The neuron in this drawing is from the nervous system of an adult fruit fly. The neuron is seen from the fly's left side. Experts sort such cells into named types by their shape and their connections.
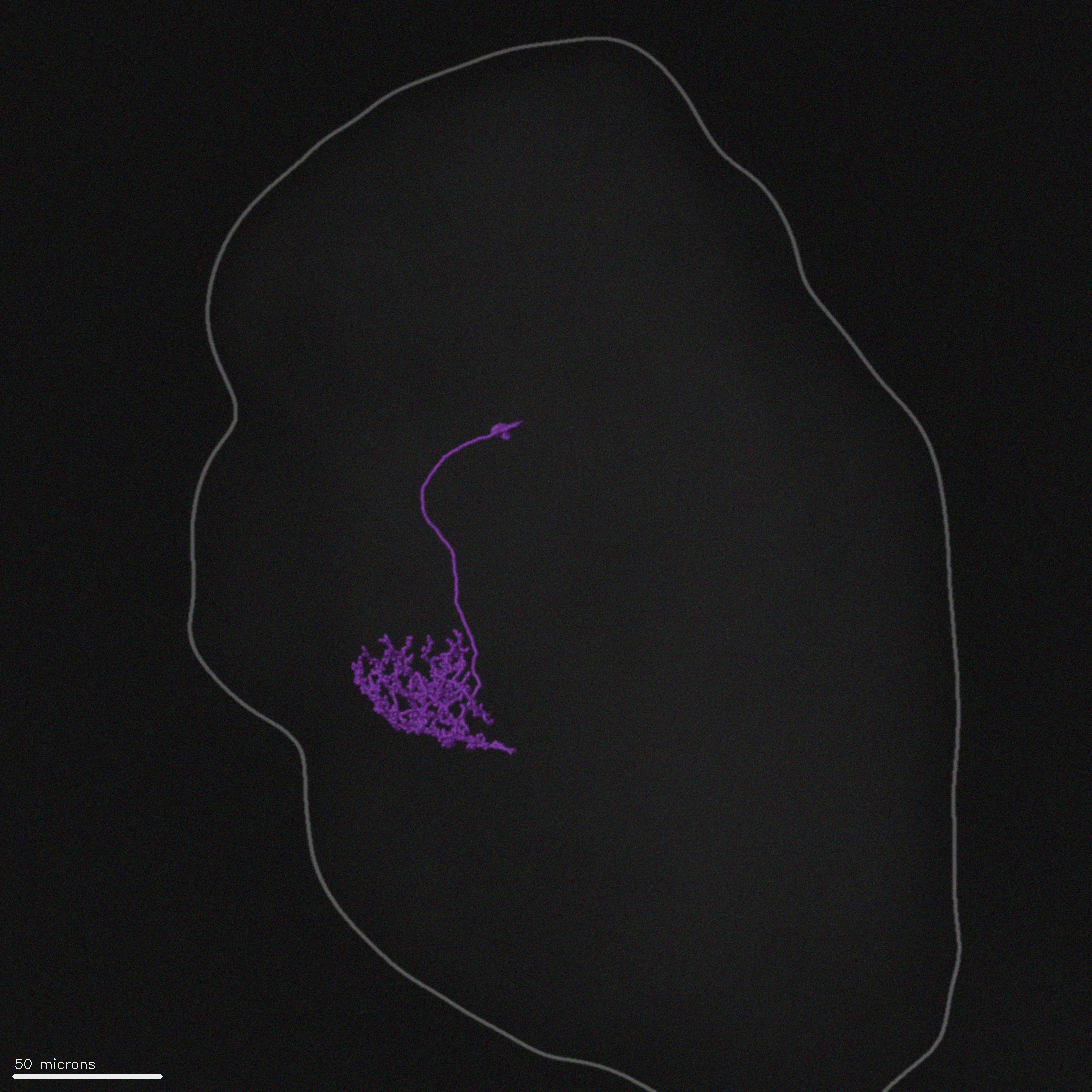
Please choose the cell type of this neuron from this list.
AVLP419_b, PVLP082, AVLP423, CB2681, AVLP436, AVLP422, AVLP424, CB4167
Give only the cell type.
CB2681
